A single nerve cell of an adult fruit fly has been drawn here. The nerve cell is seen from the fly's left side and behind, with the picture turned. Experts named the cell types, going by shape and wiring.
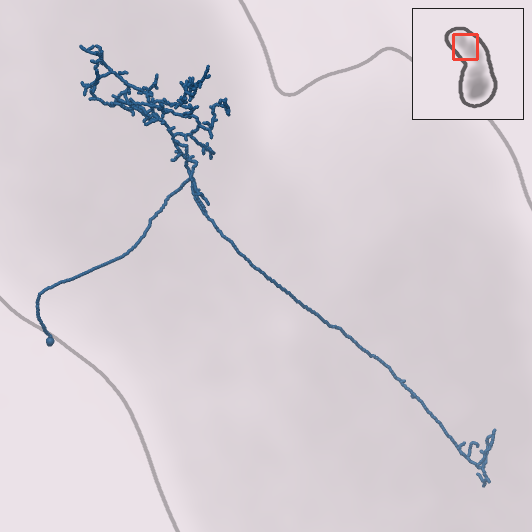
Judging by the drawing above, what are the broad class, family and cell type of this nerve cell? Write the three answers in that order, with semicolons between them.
nerve-cord intrinsic neuron; hemilineage 23B; IN23B084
